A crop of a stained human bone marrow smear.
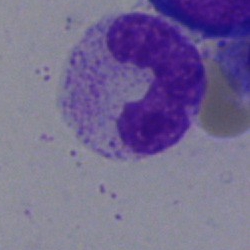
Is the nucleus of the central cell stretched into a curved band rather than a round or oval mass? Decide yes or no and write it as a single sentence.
Yes, a curved band without separate lobes is the shape of the nucleus.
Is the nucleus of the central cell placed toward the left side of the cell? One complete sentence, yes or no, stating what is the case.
No, this cell has its nucleus set toward the right.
